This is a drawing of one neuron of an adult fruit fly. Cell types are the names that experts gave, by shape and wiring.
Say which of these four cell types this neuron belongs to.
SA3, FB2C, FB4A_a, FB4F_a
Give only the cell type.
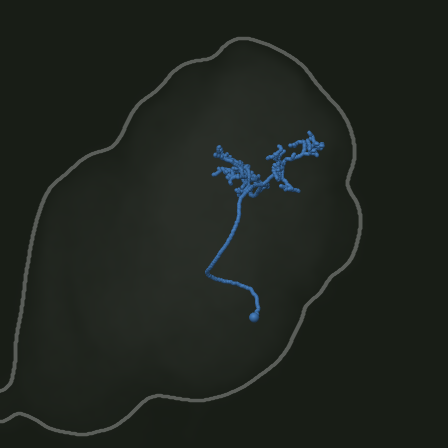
FB4A_a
